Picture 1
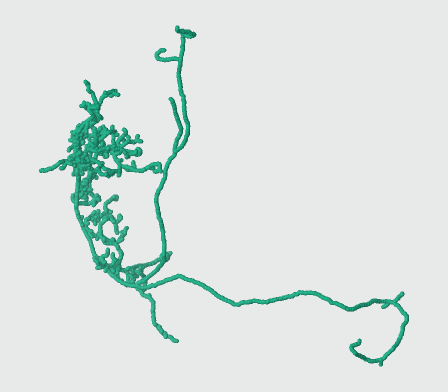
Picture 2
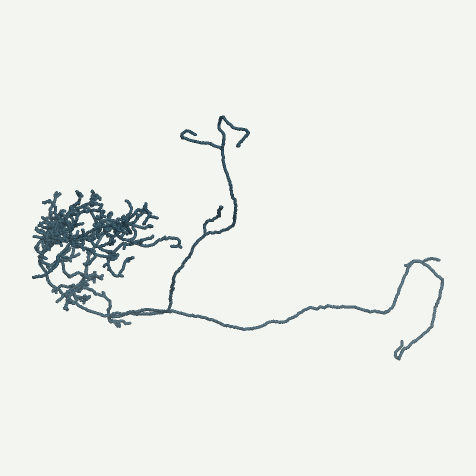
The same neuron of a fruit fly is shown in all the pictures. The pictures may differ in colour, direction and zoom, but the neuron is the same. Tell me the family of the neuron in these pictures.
hemilineage SMPad1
